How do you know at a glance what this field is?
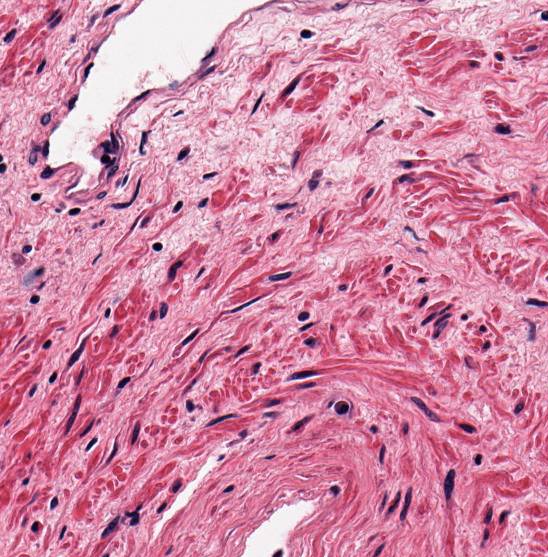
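This field consists mainly of fibromuscular stroma. Bundles of smooth muscle cells run in many different directions and are separated by paler fibrous stroma.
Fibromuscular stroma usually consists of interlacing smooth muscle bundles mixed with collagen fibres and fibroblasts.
The nuclei are elongated, dark and blunt-ended within bright pink cytoplasm, and because such bundles fill the field instead of nearly acellular parallel collagen with sparse thin fibroblast nuclei, it is not dense connective tissue.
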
